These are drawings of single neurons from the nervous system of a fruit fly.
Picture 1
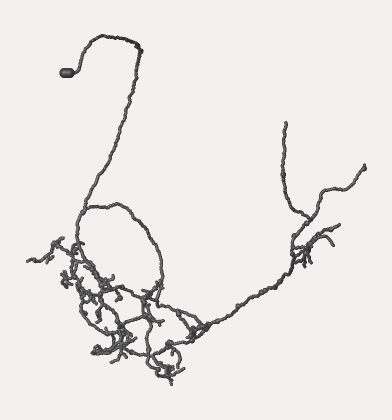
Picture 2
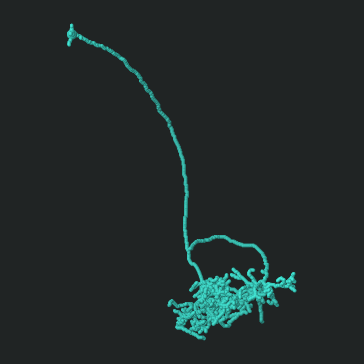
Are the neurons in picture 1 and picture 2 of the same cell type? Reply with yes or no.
no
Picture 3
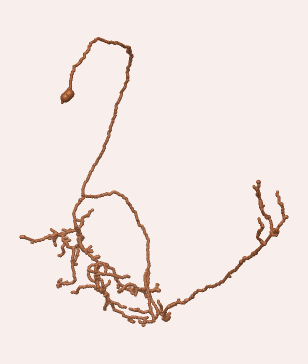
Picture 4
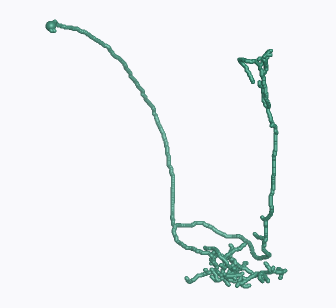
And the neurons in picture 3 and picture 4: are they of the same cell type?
no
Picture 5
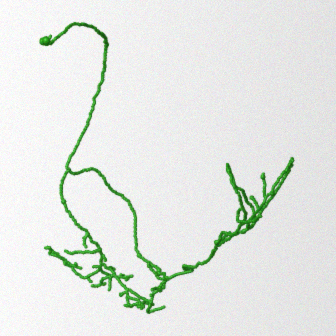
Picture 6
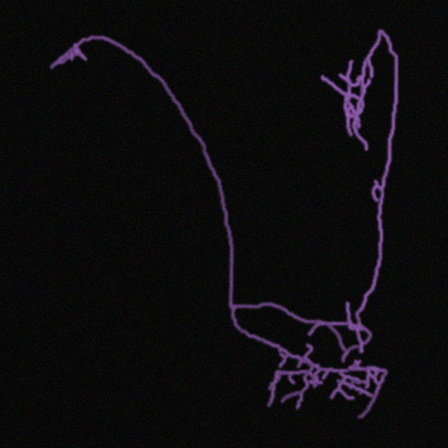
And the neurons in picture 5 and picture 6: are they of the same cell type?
yes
